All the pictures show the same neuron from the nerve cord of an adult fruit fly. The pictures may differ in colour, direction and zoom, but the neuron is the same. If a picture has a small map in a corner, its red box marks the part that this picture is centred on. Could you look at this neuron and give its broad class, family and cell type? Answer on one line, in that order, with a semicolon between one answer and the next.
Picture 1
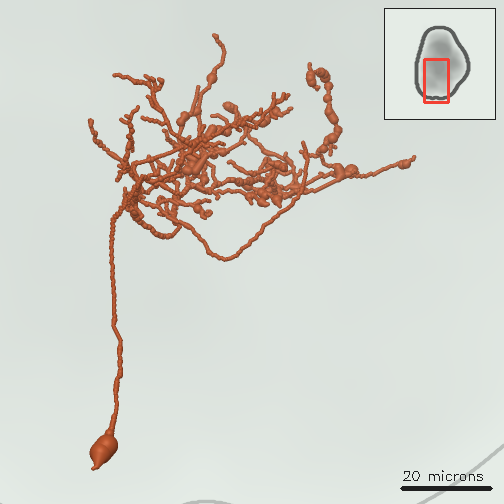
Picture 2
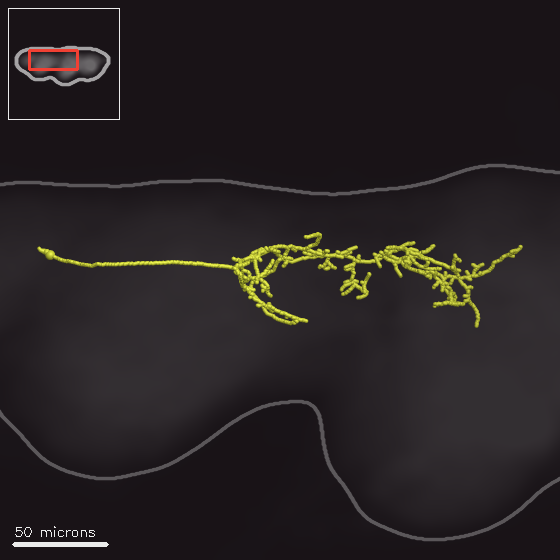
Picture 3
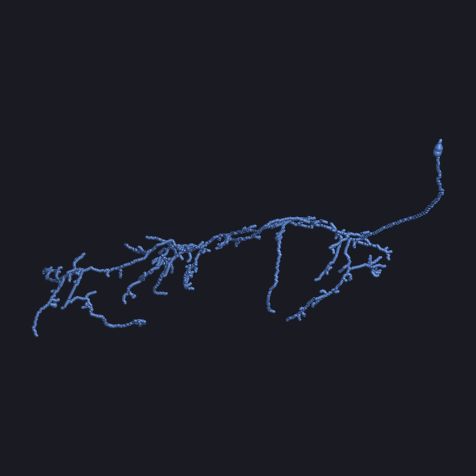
nerve-cord intrinsic neuron; hemilineage 03B; IN03B088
